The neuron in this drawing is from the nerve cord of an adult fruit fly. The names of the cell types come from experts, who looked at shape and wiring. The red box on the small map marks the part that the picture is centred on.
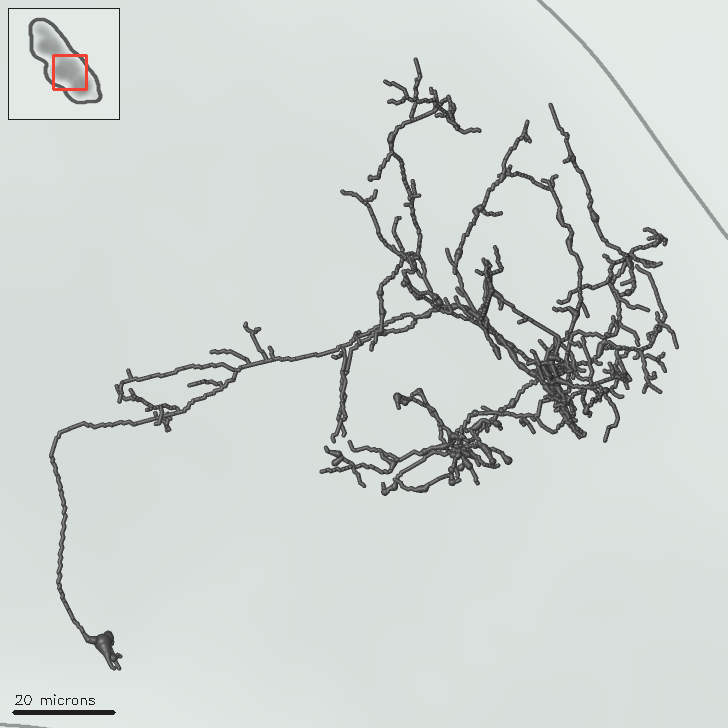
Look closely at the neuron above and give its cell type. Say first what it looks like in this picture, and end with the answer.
From left to right in the picture it spans about 130 microns. In this view it is about as wide as it is tall. It is a nerve-cord intrinsic neuron. Its cell type is IN00A047.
